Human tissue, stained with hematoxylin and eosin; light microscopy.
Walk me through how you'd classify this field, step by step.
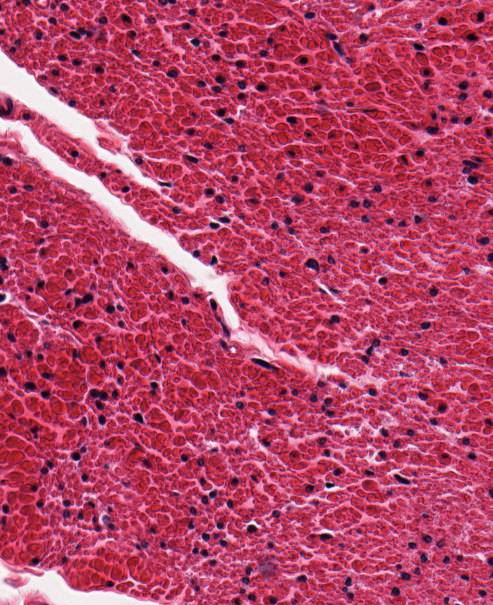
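I take this field to be smooth muscle, cut across its fibres. Densely packed profiles fill nearly all of it, small, rounded to polygonal, with little space between them.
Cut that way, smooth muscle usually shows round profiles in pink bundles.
Their cytoplasm is a deep, fairly even red, and thin pale pink strands of connective tissue run between small groups.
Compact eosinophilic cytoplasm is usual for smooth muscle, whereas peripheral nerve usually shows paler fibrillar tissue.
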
